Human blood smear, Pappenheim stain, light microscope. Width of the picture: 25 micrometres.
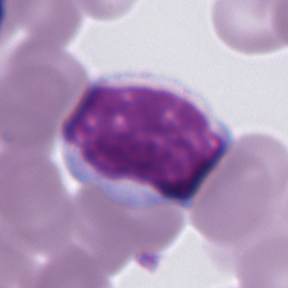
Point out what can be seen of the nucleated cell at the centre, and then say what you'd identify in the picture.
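See how the outline is angular and irregular rather than round, about 15 by 11 micrometres. Inside, a single unlobed nucleus of about 14 by 9 micrometres stretches from left to right. The cytoplasm is pale blue and widest along the lower left side of the nucleus. That's a large granular lymphocyte.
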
